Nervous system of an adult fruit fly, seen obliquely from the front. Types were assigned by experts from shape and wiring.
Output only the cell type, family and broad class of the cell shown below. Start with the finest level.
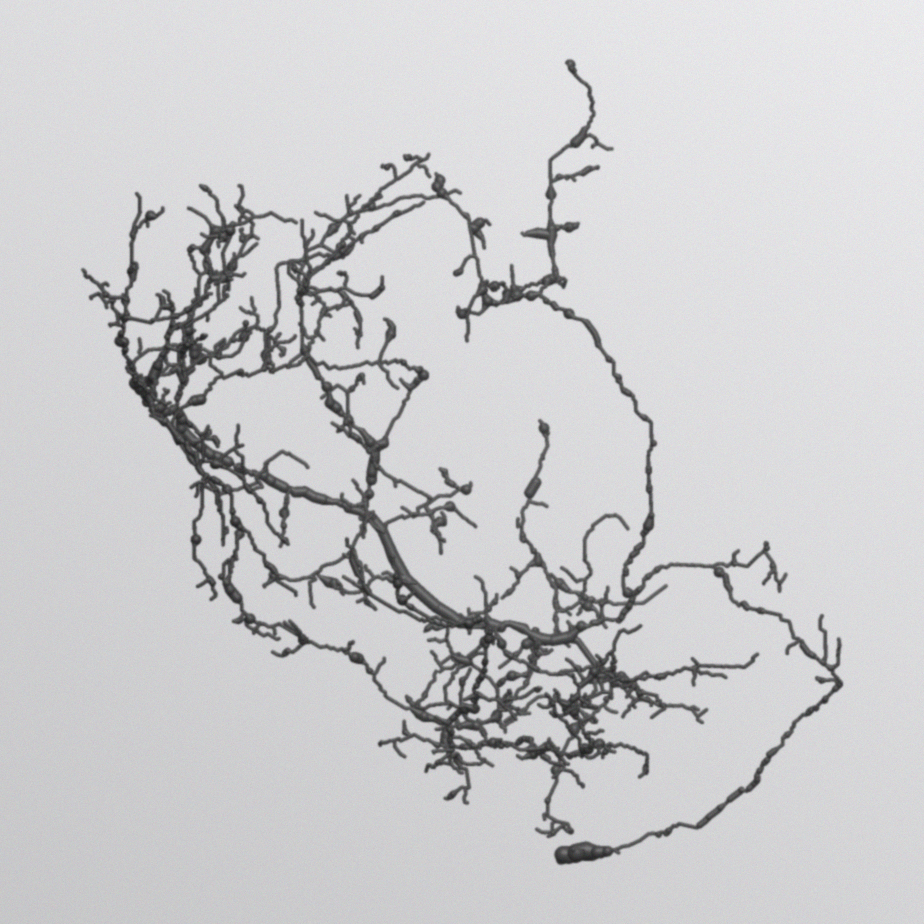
IN04B027; hemilineage 04B; nerve-cord intrinsic neuron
